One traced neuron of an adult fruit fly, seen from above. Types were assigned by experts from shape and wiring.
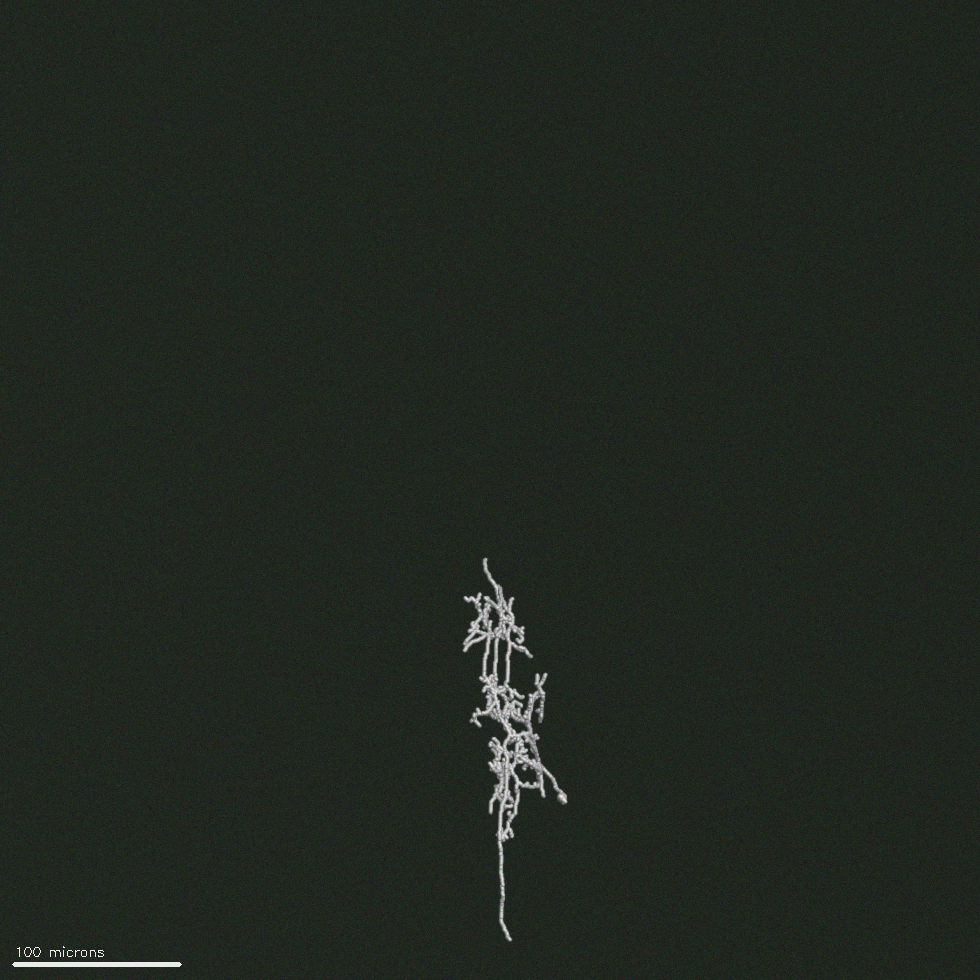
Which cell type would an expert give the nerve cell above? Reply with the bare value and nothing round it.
ENXXX286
